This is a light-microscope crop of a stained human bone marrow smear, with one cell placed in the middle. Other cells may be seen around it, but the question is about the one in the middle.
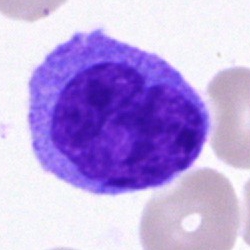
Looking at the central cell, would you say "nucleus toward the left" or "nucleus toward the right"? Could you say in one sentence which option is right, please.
What sits toward the right of the cell is its nucleus.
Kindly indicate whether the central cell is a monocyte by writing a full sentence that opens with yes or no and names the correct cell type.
Yes, centred in the crop is a monocyte.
